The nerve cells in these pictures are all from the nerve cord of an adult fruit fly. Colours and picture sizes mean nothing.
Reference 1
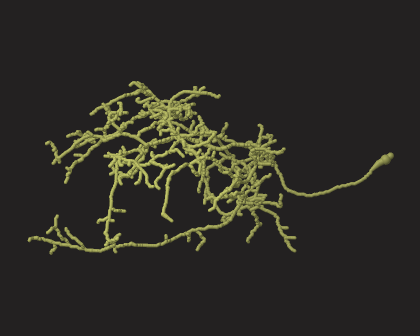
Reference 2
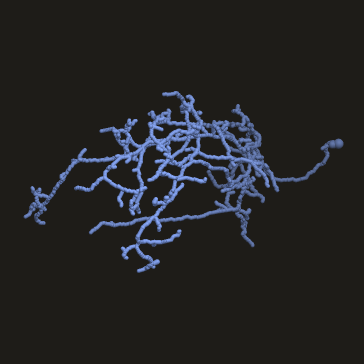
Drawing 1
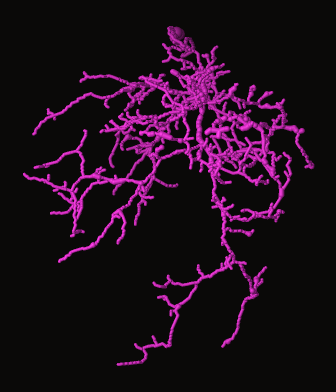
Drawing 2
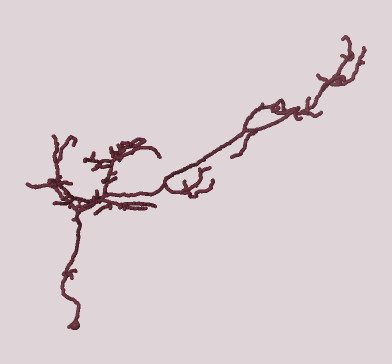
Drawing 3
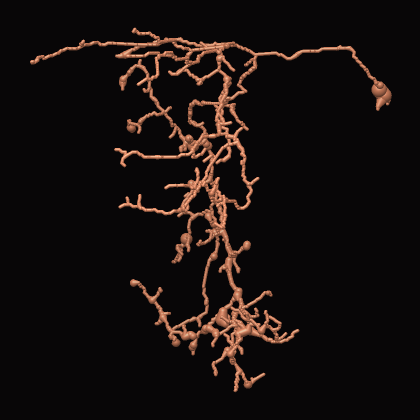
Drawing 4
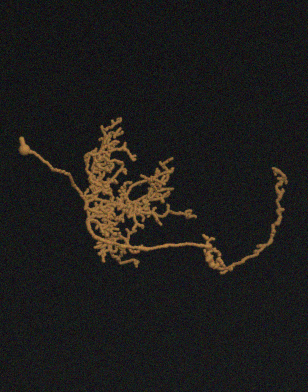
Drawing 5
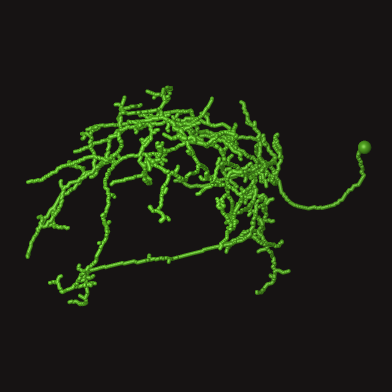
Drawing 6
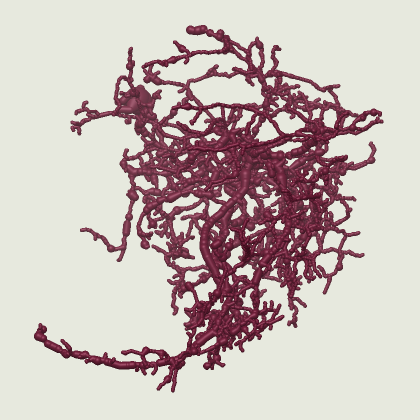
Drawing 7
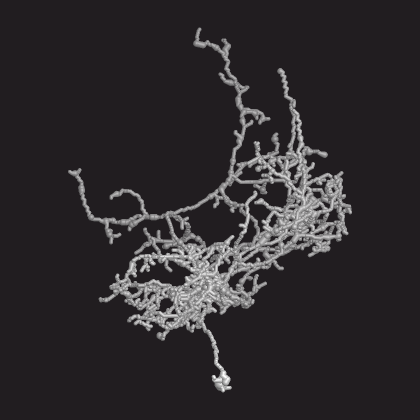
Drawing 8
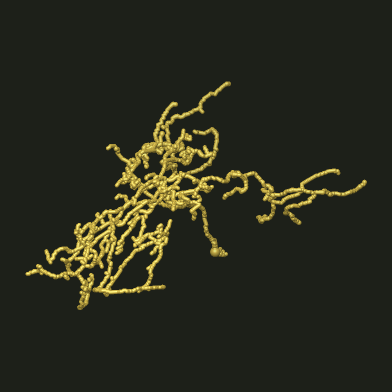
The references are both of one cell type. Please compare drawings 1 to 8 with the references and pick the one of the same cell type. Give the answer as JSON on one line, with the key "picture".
{"picture": 5}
